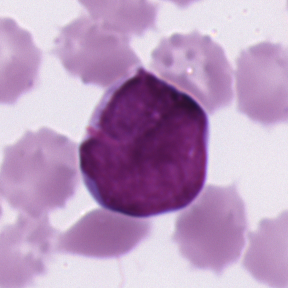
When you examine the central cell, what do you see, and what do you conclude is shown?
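Single, unlobed nucleus. Chromatin deep purple, fairly even throughout. Outline roughly round, somewhat angular at upper right. Cytoplasm only a thin crescent, mainly along left edge. Cell: myeloblast.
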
